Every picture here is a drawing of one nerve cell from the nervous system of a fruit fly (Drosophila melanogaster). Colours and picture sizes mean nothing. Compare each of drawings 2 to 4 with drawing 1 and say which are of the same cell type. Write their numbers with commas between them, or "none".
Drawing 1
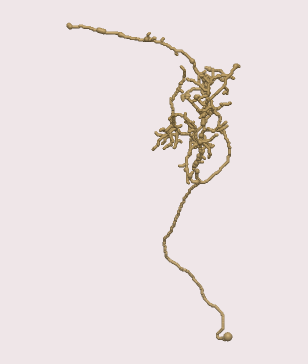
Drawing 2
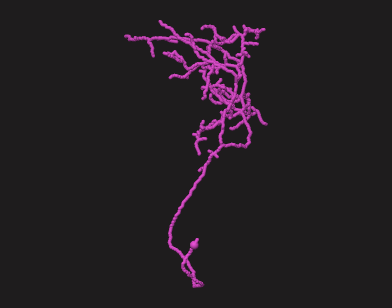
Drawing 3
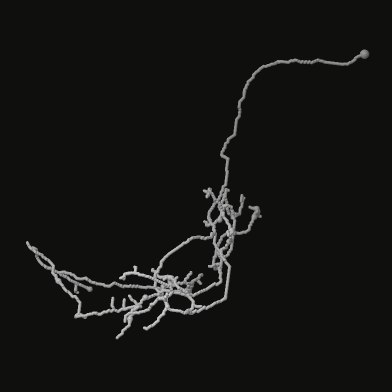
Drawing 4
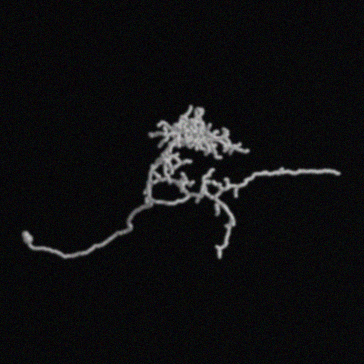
2, 4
